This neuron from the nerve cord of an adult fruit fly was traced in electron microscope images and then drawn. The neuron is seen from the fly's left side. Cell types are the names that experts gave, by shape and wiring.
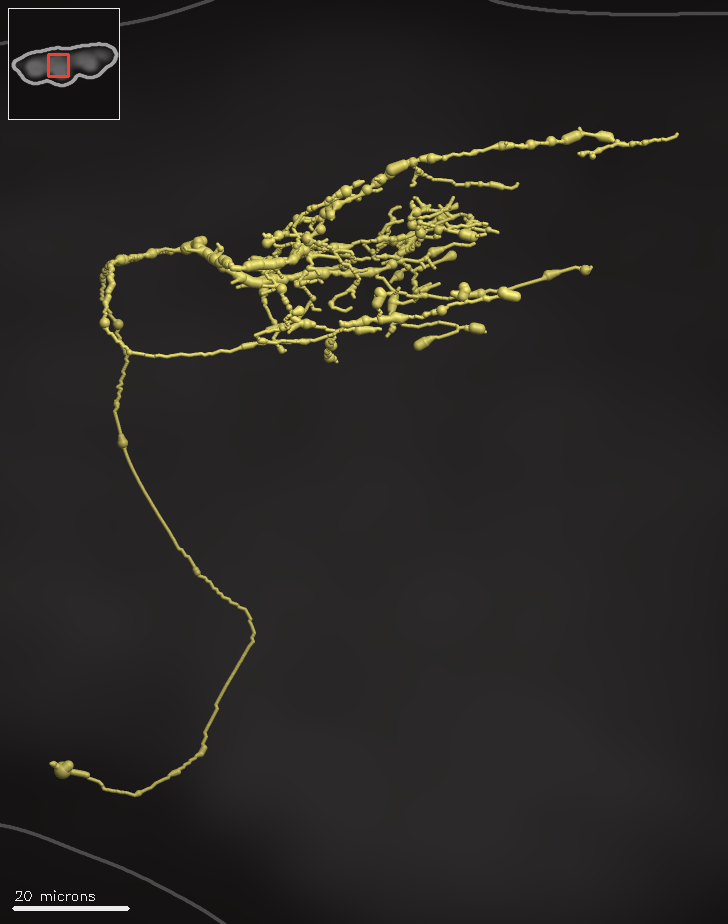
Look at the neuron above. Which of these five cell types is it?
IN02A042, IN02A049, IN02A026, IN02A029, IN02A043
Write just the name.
IN02A043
